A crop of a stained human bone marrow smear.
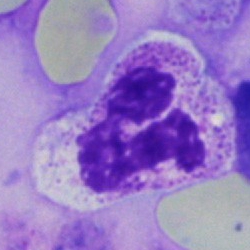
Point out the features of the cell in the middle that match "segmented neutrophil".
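I see a nucleus divided into several lobes that are joined to one another.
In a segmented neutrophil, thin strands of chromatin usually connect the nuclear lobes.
So the joined lobes here go with the name. The chromatin is dense, dark purple and coarsely clumped. Plentiful, pale cytoplasm surrounds the nucleus on all sides.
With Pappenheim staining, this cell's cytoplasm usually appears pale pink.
The paleness here agrees with that. Many fine pinkish-purple granules are scattered throughout the cytoplasm.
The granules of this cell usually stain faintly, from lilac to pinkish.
Their pinkish tone here is in keeping with that.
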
